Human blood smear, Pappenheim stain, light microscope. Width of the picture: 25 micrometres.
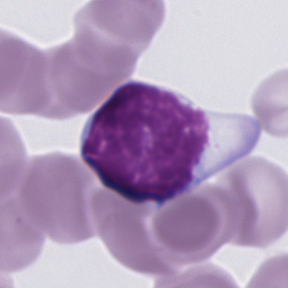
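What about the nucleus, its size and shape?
Round, about 11 micrometres across, and it fills most of the cell, leaving little cytoplasm; no nucleolus shows in it.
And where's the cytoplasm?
Mostly off to the right of the nucleus as a pale wedge, a very pale, almost clear blue.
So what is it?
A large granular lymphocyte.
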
